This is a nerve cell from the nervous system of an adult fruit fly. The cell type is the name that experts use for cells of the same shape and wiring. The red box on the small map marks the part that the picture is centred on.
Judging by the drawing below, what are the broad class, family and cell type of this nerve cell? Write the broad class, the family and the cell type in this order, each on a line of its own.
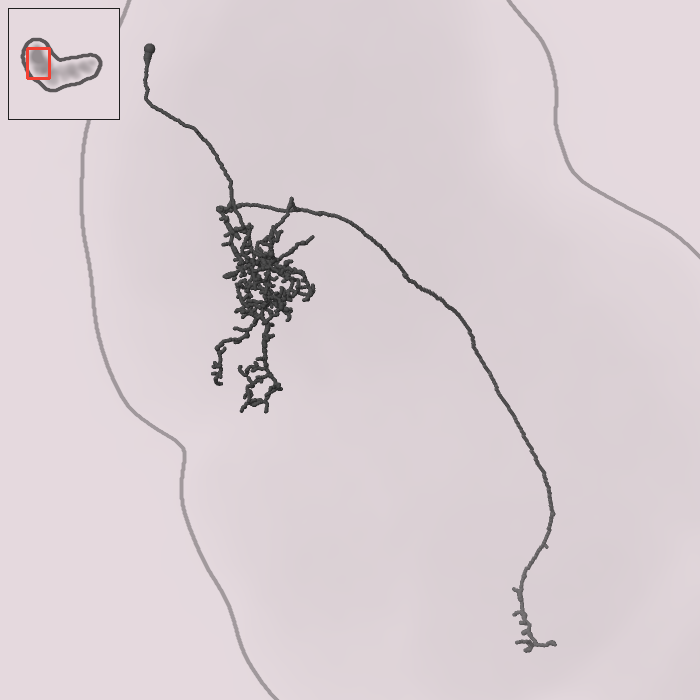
central-brain intrinsic neuron
hemilineage VLPl&d1_lateral
CB3162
